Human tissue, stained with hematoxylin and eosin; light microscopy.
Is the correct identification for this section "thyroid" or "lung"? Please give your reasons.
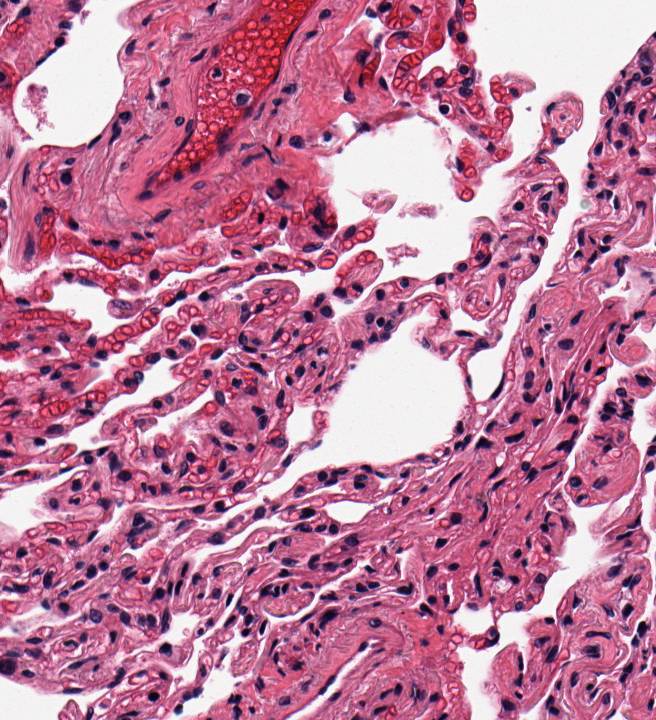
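It is lung. Looking at the spaces, they are empty, and the septal surfaces facing them carry a single layer of flattened cells with small dark nuclei.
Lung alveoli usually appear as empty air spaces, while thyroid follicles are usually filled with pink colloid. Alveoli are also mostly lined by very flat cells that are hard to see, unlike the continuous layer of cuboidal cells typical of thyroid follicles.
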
